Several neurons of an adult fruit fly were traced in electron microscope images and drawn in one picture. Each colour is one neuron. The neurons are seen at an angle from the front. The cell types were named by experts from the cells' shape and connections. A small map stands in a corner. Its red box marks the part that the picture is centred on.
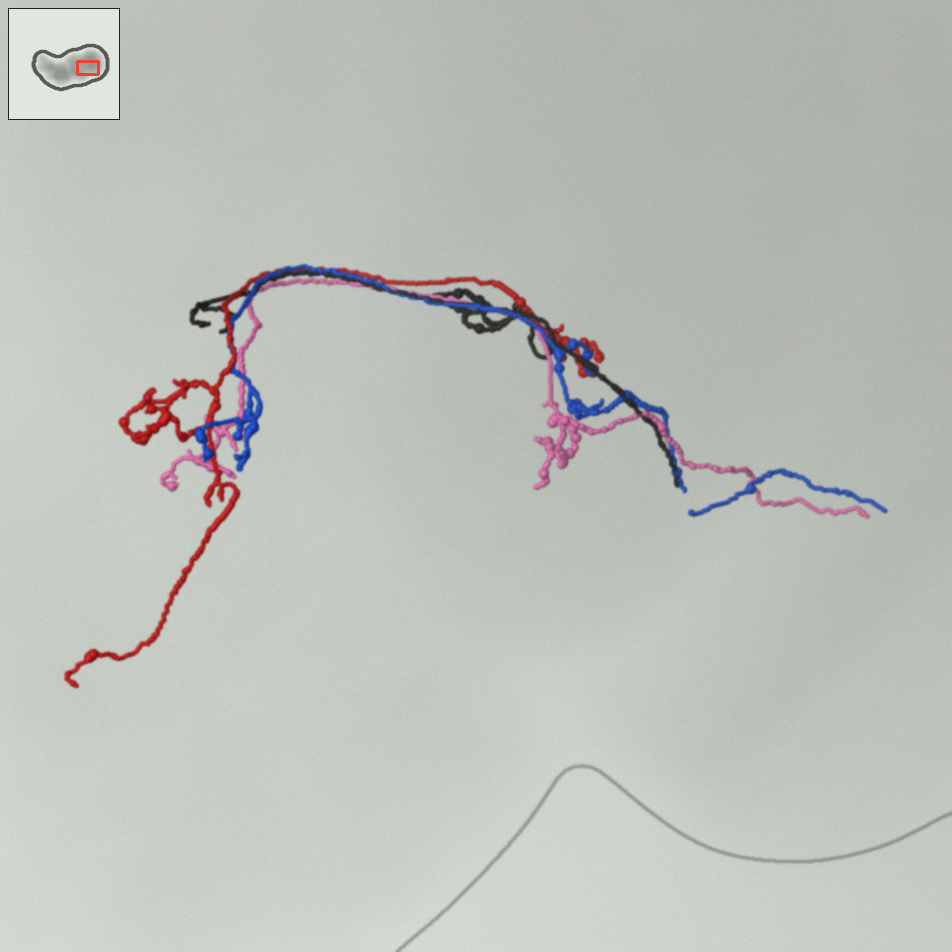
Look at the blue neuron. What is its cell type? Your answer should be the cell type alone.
ORN_DA2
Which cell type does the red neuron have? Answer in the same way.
ORN_DC1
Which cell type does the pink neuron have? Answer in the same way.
ORN_DC2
